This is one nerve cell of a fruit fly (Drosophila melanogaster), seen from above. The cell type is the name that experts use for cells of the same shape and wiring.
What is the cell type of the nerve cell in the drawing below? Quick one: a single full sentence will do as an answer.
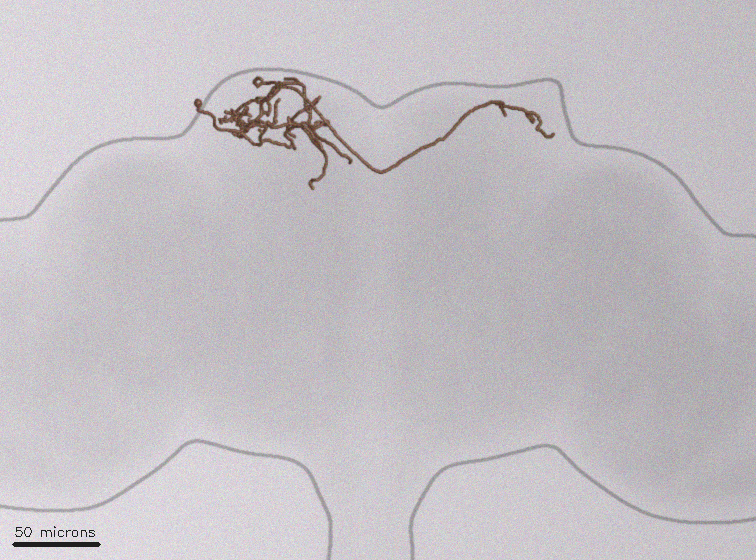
So far as cell type goes, this nerve cell is lLN14.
